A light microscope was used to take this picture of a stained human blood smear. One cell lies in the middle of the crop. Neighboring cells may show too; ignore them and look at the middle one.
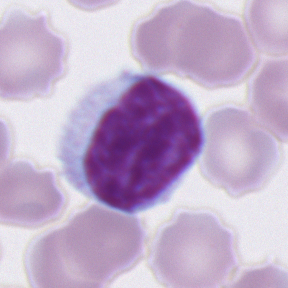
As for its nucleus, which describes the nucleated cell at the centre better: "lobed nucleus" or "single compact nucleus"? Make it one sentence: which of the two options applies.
There is a single undivided, compact nucleus of round, oval or kidney shape in the cell.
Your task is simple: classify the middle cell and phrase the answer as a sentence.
The cell found in the middle of this crop is a lymphocyte.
